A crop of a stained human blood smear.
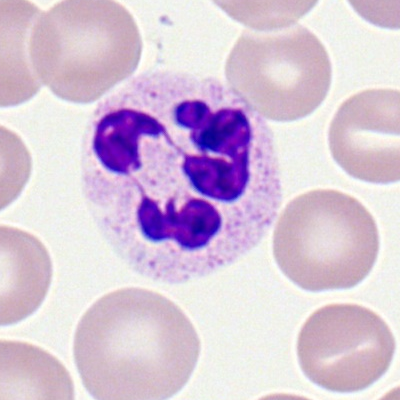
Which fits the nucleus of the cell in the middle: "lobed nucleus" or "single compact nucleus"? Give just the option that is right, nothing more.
Lobed nucleus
